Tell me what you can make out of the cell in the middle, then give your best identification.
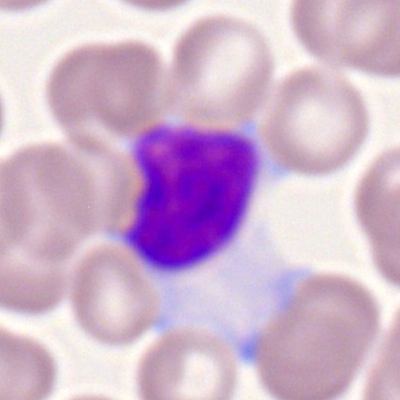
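Looking first at the nucleus, I notice a shallow indentation on its left side. It lies off-centre, toward the upper left of the cell. The chromatin looks dark purple and coarsely clumped, and the cytoplasm pale blue. So: a lymphocyte.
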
